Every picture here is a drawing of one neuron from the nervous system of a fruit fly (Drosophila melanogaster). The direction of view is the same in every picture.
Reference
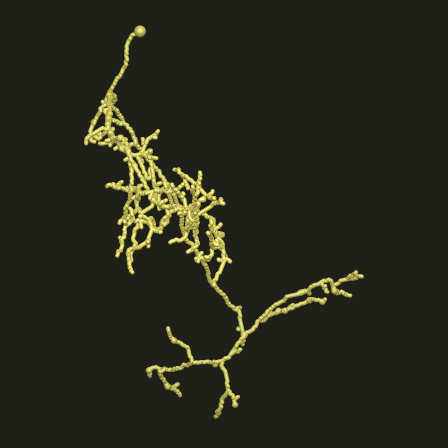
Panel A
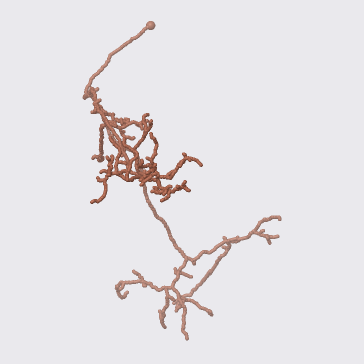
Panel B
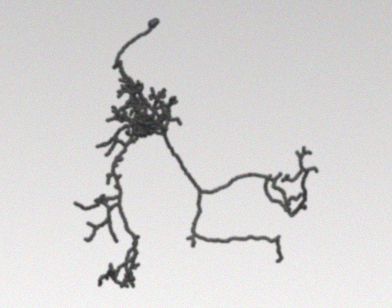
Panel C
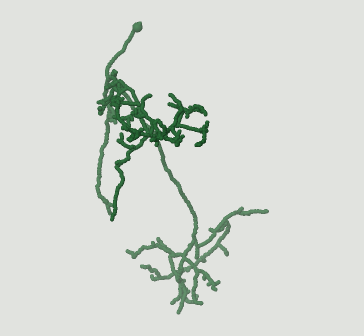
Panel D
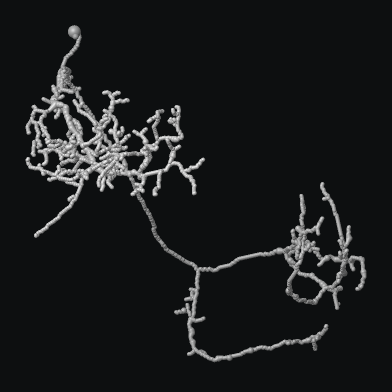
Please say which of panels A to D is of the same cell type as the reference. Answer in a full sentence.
Panel A is of the same cell type.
